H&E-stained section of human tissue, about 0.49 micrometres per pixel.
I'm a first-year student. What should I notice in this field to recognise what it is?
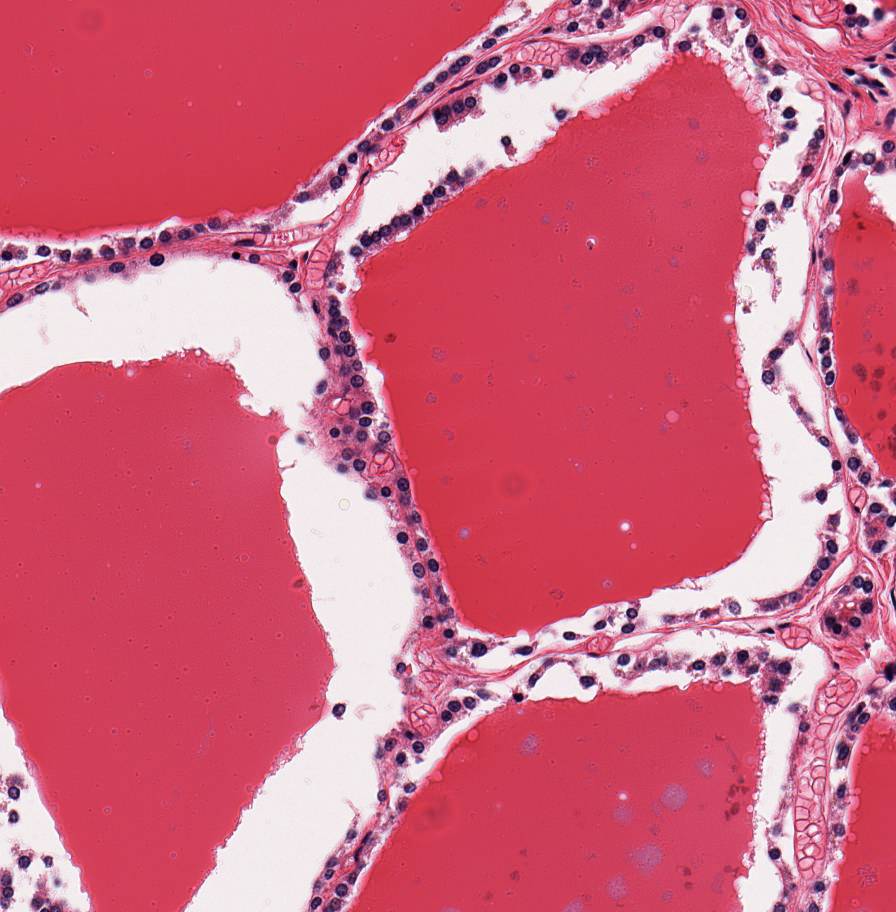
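Thyroid follicle is what the field mainly shows. Check one: large closed follicles fill the field, separated only by thin septa.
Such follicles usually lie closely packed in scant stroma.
Check two: each is filled with homogeneous, deep pink, colloid-like material. Check three: a single layer of flattened to low cuboidal cells lines them, with small, round, dark, evenly spaced nuclei.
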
